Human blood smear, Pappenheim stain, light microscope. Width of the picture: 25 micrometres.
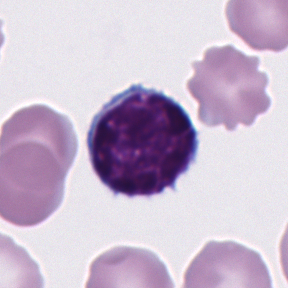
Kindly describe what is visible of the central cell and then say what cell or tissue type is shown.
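Look at the edge: it's slightly uneven rather than smooth, though the outline is round. There's a thin blue rim of cytoplasm with no granules in it. What you've got is a typical lymphocyte.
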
